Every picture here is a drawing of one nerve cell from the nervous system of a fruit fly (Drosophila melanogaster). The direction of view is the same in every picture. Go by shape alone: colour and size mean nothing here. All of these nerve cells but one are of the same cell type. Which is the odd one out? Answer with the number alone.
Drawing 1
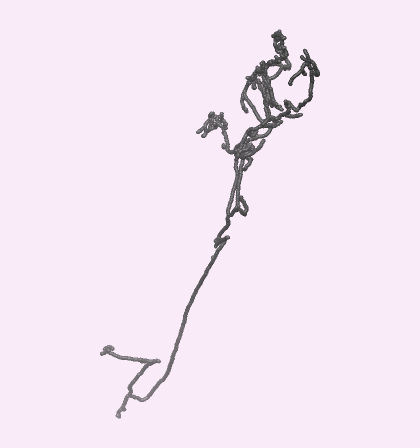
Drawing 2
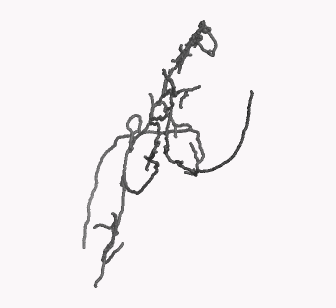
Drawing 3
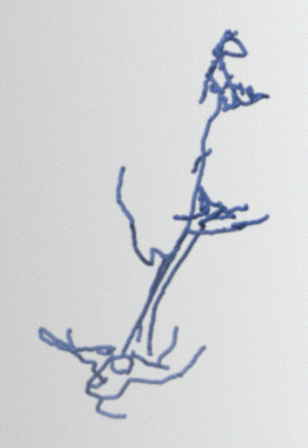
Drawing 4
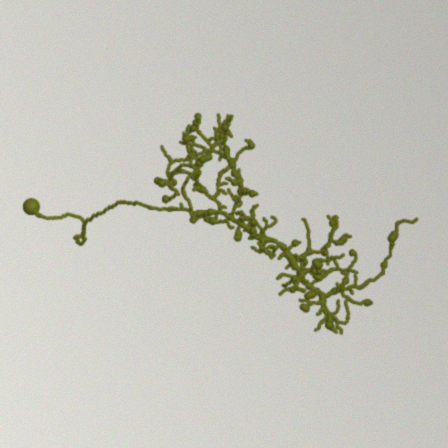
4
